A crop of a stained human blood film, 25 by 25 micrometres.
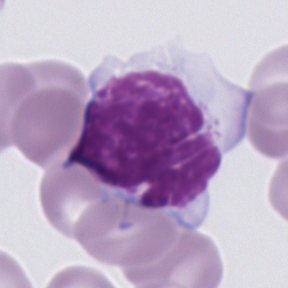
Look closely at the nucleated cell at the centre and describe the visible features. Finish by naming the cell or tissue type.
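Start with the nucleus, about 12 micrometres across, which has a deep cleft on its lower right side. Its chromatin is coarse and mottled, with paler patches among deep purple areas. Around it the cytoplasm is pale grey-blue, and just to the right of the nucleus you can pick out a few fine purplish granules. What you are looking at is a large granular lymphocyte.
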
